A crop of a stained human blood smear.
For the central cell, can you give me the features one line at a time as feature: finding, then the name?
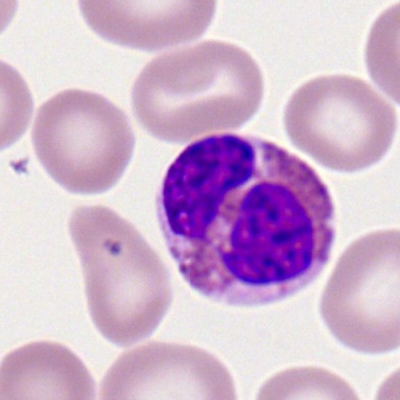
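Nuclear lobes: two, looking closely, one upper left and one lower right
Chromatin: dark purple, coarsely clumped
Cytoplasm around the granules: pale pink
Name: eosinophil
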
